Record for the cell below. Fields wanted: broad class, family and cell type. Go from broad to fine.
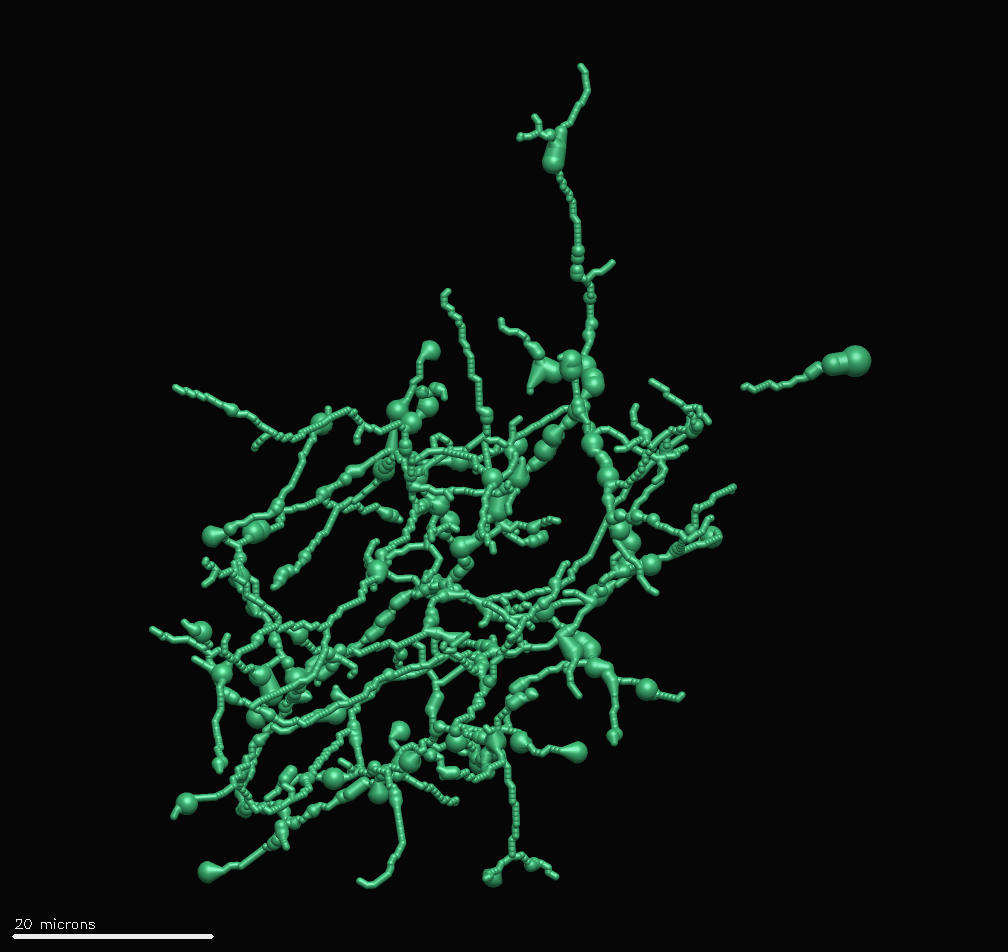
nerve-cord intrinsic neuron; hemilineage 01B; IN01B026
